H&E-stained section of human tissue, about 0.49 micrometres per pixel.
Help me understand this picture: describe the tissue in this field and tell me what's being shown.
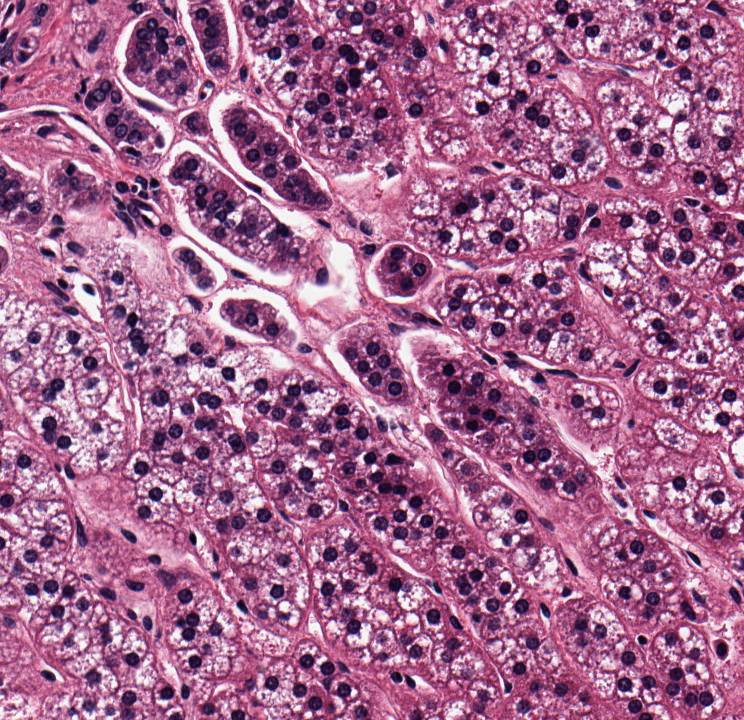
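A band across the upper centre holds smaller cell groups with denser, darker cytoplasm and few vacuoles. Nuclei are small, round, dark, fairly uniform, mostly single, central. Thin stromal strands with flattened, elongated nuclei separate the cords. It is adrenal gland.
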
